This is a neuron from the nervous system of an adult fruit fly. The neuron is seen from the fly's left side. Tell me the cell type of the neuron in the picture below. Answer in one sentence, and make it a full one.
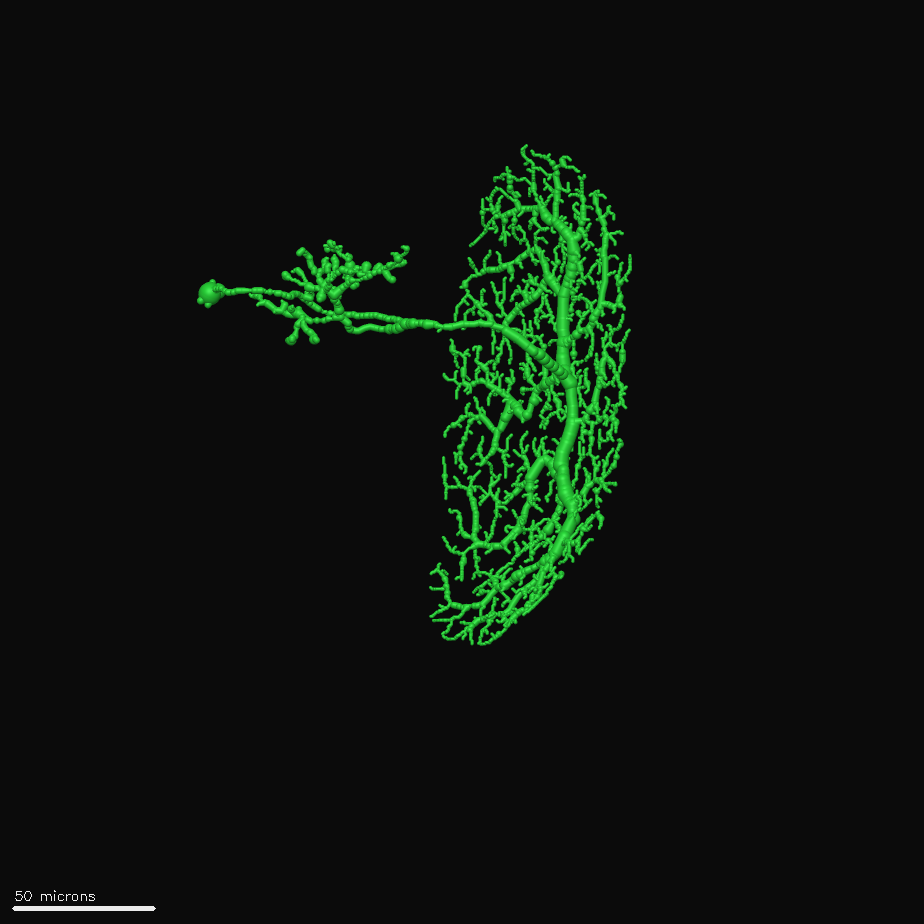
This neuron is classified under the cell type LT1c.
